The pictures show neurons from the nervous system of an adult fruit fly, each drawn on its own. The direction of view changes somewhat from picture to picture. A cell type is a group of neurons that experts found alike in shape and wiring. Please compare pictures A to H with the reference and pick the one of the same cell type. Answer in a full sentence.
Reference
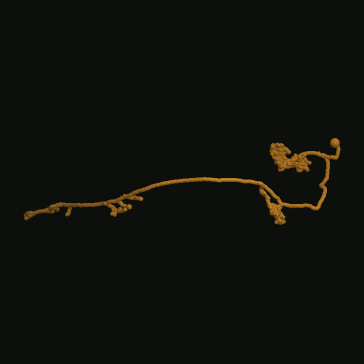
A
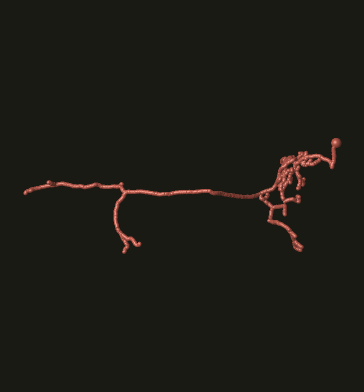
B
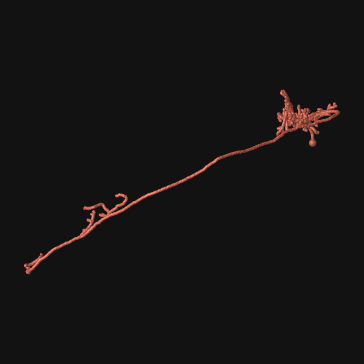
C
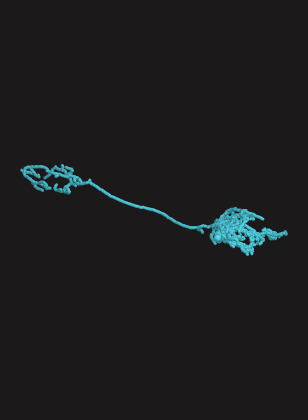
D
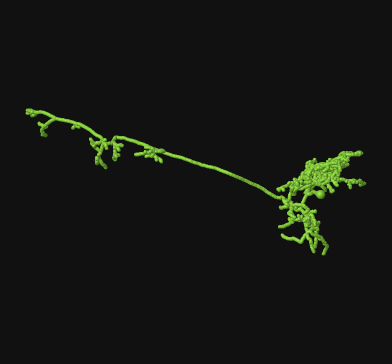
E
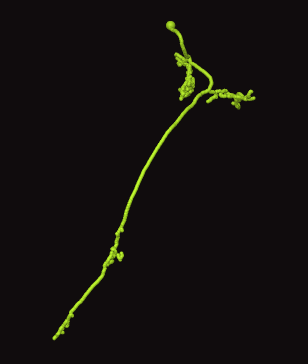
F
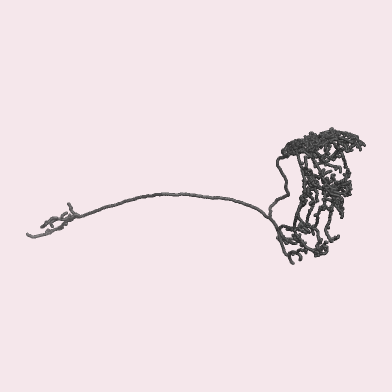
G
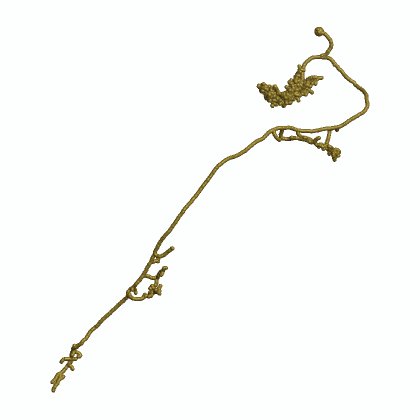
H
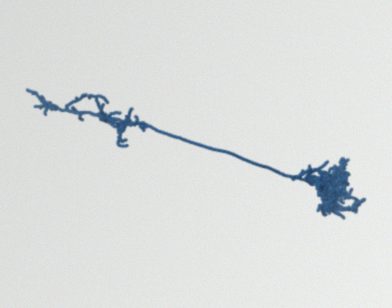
Picture G shows a neuron of the same cell type.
